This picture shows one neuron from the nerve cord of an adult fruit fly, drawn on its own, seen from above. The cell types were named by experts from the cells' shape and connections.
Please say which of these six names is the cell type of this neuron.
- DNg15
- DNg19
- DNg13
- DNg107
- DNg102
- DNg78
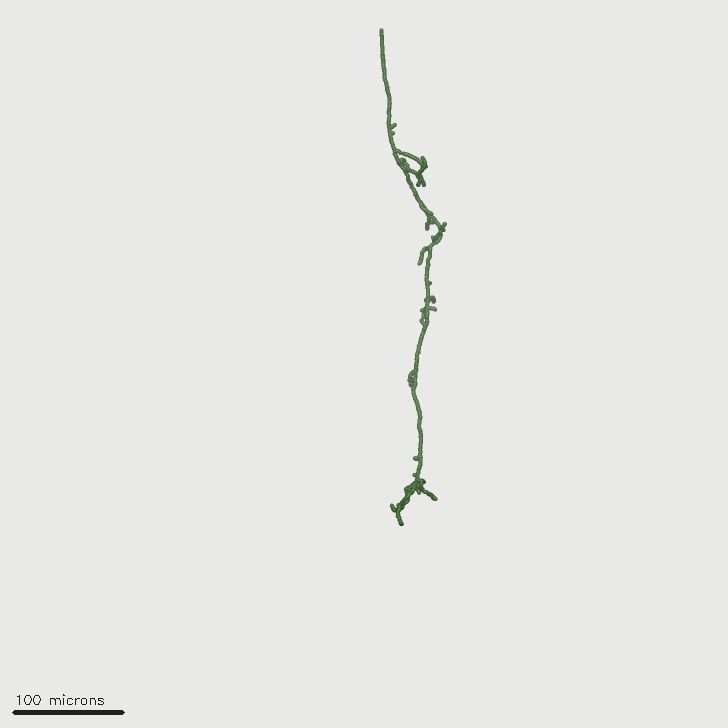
DNg107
